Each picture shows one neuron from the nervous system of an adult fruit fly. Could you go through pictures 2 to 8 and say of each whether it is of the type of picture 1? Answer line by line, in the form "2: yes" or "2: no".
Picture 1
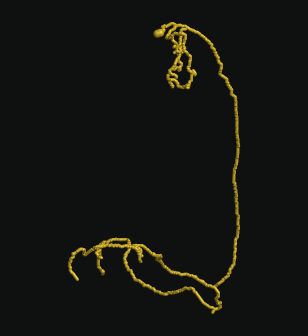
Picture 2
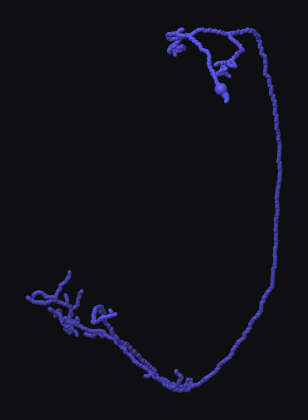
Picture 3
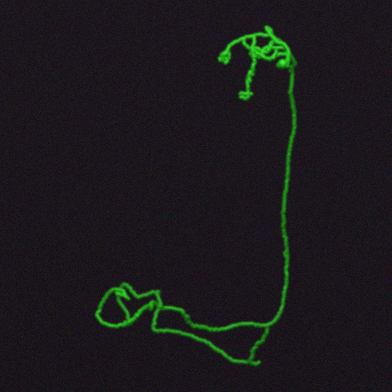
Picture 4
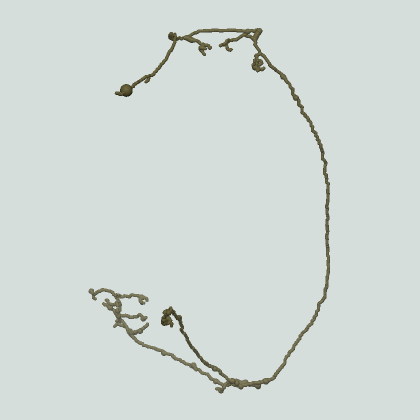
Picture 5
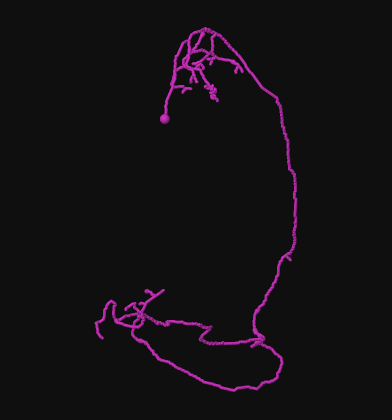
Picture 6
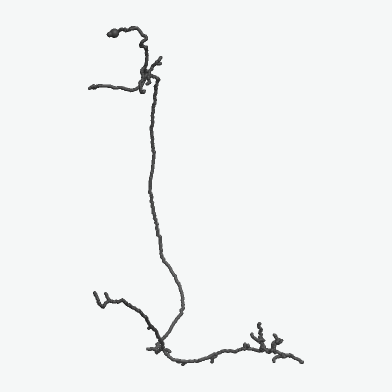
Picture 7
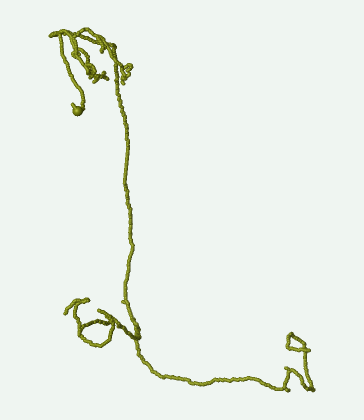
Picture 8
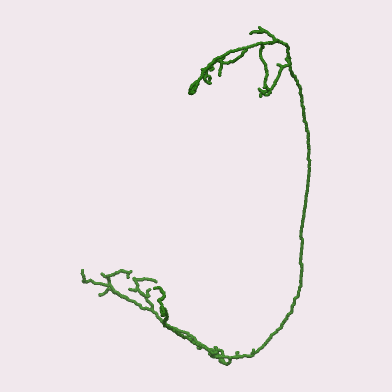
2: no
3: yes
4: no
5: yes
6: no
7: yes
8: no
